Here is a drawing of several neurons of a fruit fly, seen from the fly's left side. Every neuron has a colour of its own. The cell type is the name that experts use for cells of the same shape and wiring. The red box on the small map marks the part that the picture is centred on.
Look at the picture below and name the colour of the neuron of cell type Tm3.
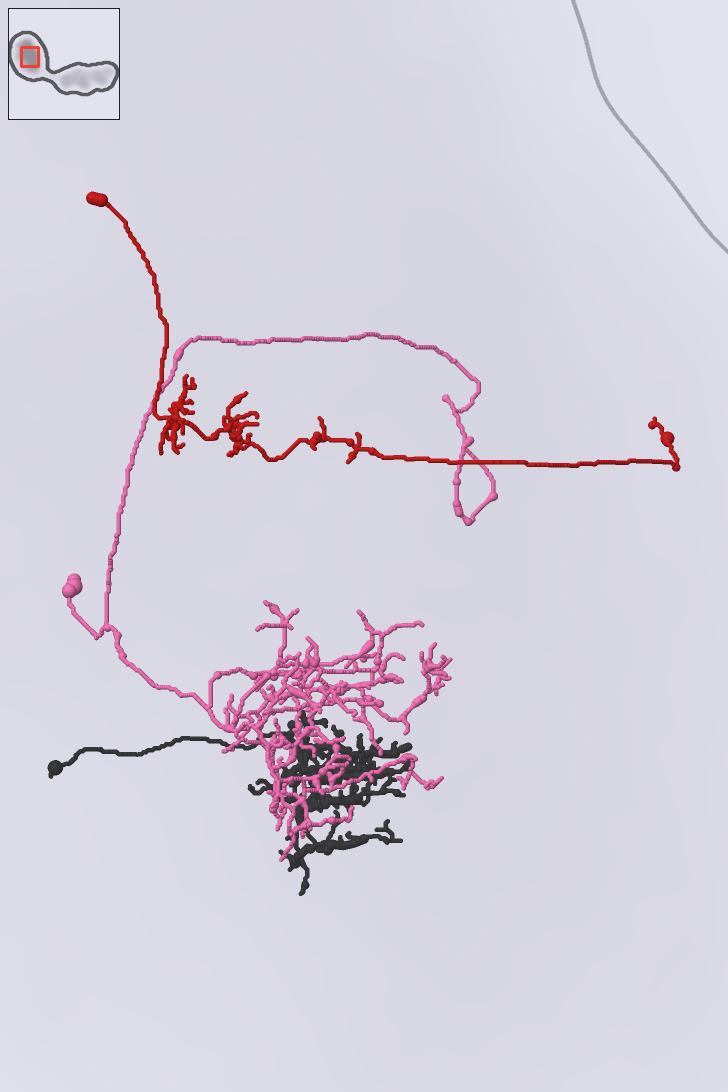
red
